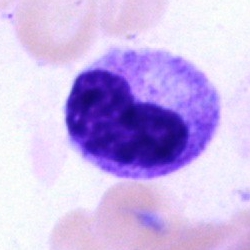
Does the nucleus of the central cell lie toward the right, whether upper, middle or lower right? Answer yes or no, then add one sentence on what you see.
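No. The nucleus sits off-centre, toward the left and lower part of the cell.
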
